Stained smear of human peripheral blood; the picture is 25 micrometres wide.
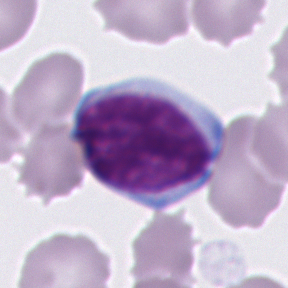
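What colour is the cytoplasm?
Pale blue, forming only a thin rim around a nucleus that fills most of the cell.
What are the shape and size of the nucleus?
It is oval in outline, about 12 by 8 micrometres.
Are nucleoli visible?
No, none can be seen in the nucleus.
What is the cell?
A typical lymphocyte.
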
